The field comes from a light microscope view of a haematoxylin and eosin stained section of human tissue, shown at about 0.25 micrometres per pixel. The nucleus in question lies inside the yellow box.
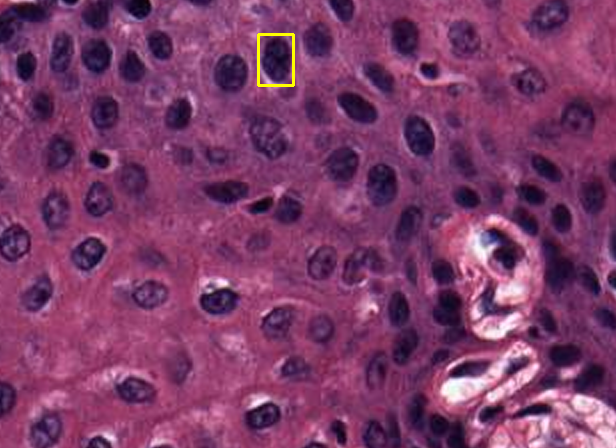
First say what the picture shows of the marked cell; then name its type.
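The nucleus is oval, longer from top to bottom than side to side, and about the same size as the nuclei around it. The cytoplasm is pink-purple with a faintly grainy texture, and its outer border with neighbouring cells is not sharply drawn. The cell lies in a continuous sheet of closely packed cells with similar oval dark nuclei spaced fairly evenly around it. It is a squamous epithelial cell.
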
